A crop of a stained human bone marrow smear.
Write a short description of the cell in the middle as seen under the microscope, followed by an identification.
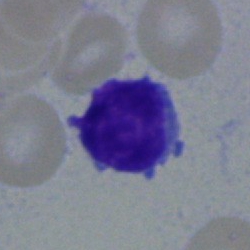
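Start with the outline: roughly round but uneven, with small blunt knobs sticking out, clearest on the left and at the lower right. The dark nucleus fills almost the whole cell, and no granules can be seen in the cytoplasm. This is a lymphocyte.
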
